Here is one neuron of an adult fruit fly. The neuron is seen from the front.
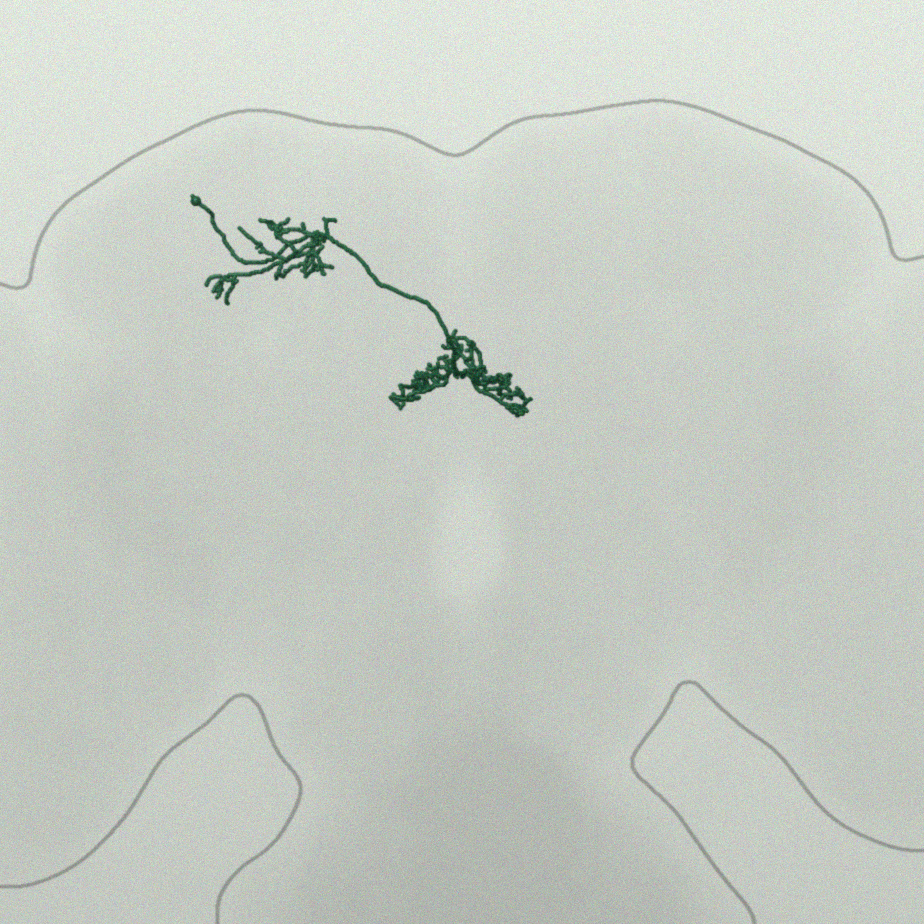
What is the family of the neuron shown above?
hemilineage DL1_dorsal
